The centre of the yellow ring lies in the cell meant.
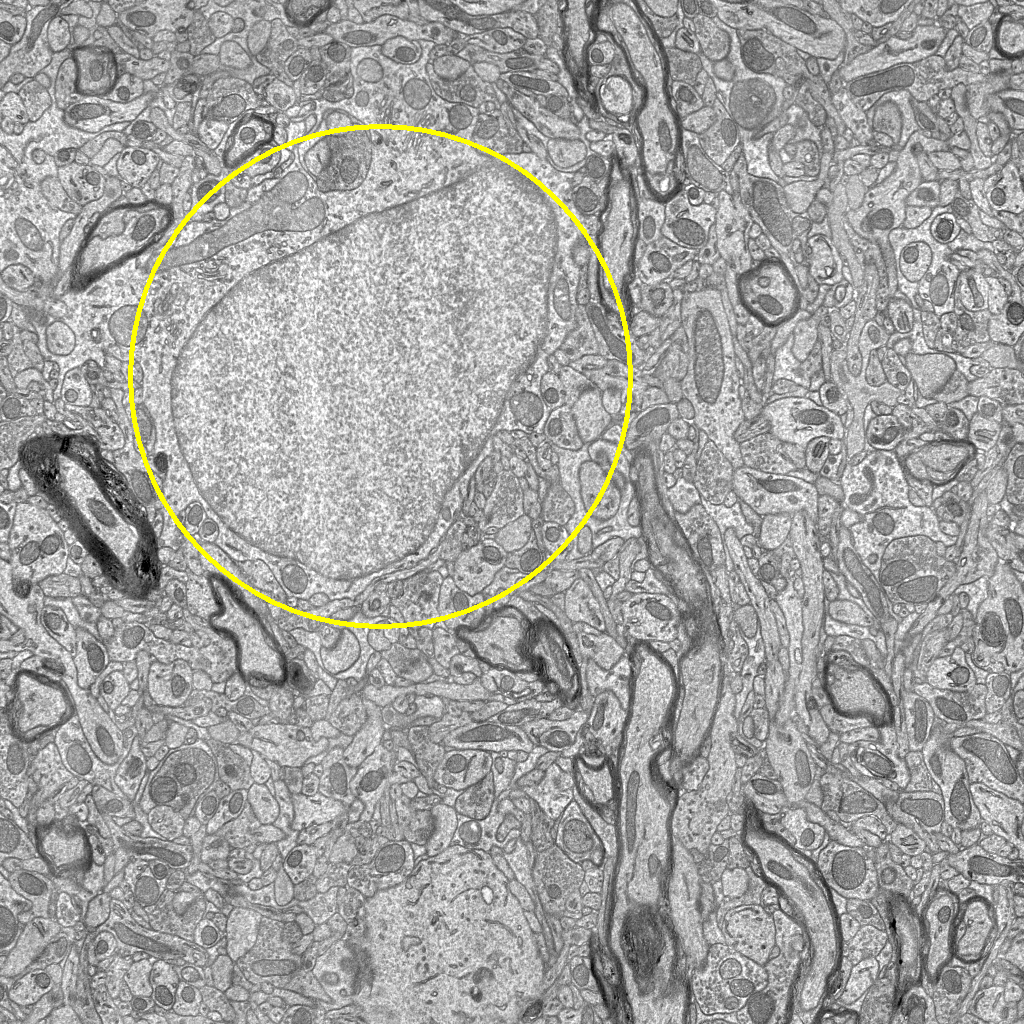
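Astrocyte in mouse visual cortex, the cell at the centre of the ring. Its large, rounded nucleus has a nearly straight upper edge running diagonally, and the nuclear envelope is smooth, without deep infoldings. No distinct nucleolus shows in this section of the astrocyte's nucleus, and no large dark dense bodies are seen in the cytoplasm.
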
